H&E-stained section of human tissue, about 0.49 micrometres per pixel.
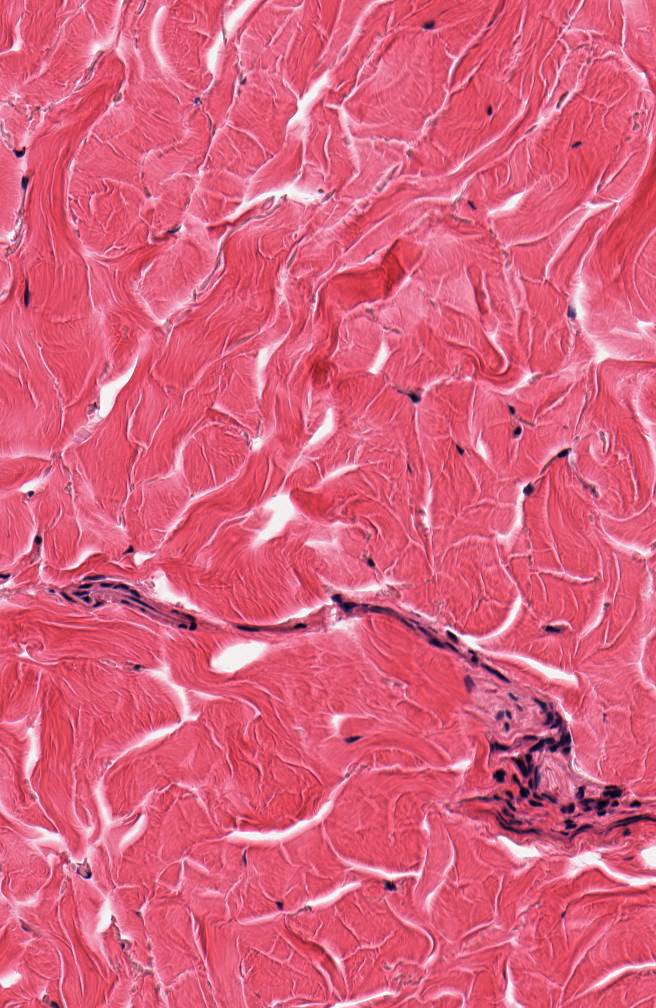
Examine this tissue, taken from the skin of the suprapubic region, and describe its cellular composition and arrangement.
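Between the bundles, cells are sparse, with small, dark, slender spindle-shaped nuclei. A thin strand of dark, elongated nuclei crosses from the left edge, just below the middle, towards the lower right, where it widens into a small cluster of crowded dark nuclei. Fat cells are absent.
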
